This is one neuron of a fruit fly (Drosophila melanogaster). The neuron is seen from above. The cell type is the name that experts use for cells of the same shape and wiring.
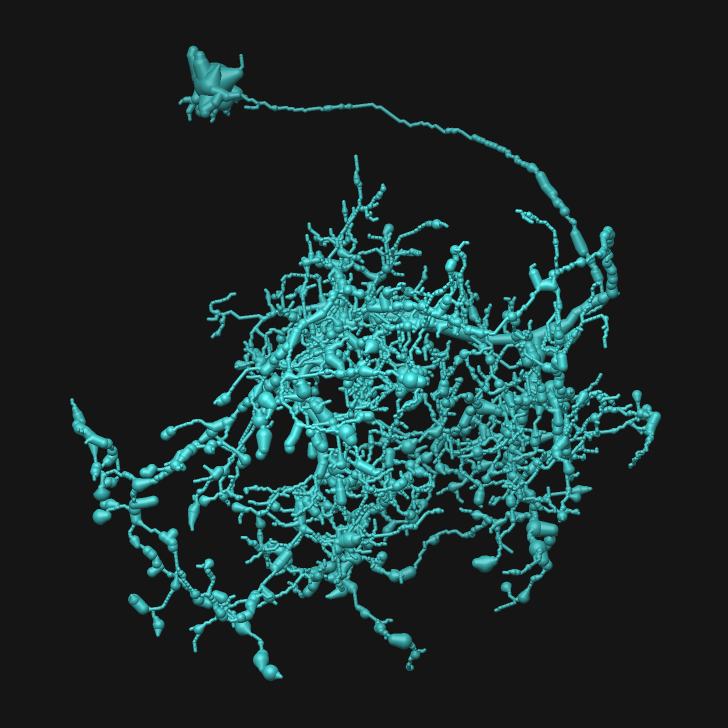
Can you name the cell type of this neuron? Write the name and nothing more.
IN26X001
